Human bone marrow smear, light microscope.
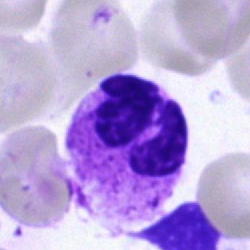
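Segmented neutrophil: the cell in the middle of this bone marrow smear. Notice first that its nucleus sits in the upper part of the cell, and that the chromatin is dark and coarsely clumped. Now look at the cytoplasm around it, which is a pale pinkish-lilac with purple granules scattered through it.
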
